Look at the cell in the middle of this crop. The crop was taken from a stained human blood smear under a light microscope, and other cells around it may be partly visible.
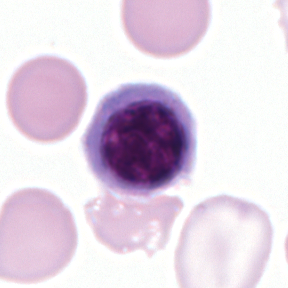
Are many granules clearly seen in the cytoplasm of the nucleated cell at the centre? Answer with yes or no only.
No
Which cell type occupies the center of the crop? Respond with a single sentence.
Within this crop, an erythroblast occupies the central position.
